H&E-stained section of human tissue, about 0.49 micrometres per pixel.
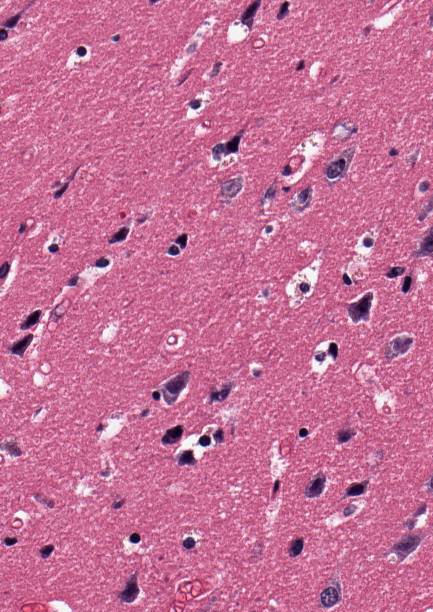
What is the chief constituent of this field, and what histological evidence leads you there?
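What you have here is cerebral cortex. Notice first the pink, finely granular, fibrillary background filling the whole field, with no epithelium or glands anywhere. Then look at the neurons scattered throughout, with angular, triangular cell bodies; many stain dark purple and look shrunken.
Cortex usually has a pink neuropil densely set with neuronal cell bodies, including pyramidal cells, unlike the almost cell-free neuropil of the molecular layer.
Among the neurons lie small round dark nuclei with little visible cytoplasm, some right beside them.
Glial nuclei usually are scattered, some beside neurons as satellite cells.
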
